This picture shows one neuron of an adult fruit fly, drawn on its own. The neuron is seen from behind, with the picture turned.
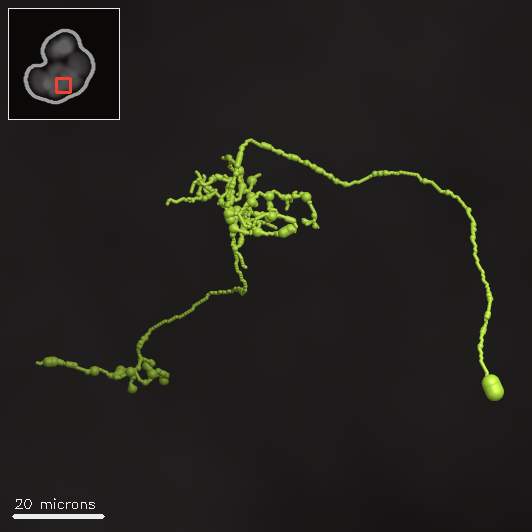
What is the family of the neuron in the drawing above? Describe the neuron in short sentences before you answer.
Its cell body lies at the lower right of the picture. By the scale bar it is about 100 microns wide in this view. Its broad class is central-brain intrinsic neuron. The name of its family is class CX.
